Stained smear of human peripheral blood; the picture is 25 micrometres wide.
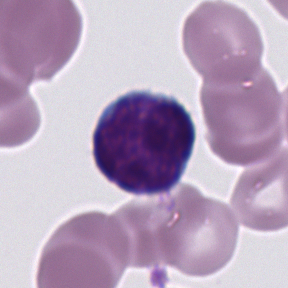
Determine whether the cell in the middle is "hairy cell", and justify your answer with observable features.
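This one's round and smooth, about 9 micrometres across, with no distinct projections from its surface. The nucleus is round, stains deep purple throughout, has dense, coarsely clumped chromatin and no visible nucleoli, and fills about 90% of the cell's area. The cytoplasm is only a barely visible thin bluish rim.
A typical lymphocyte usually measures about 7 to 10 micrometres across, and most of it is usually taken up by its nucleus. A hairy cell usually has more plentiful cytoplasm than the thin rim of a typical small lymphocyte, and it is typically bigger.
So the size, the large nucleus and the thin rim all go with typical lymphocyte and against hairy cell.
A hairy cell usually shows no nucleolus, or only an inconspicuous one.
The missing nucleoli therefore don't rule out hairy cell. It's a typical lymphocyte, not a hairy cell.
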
